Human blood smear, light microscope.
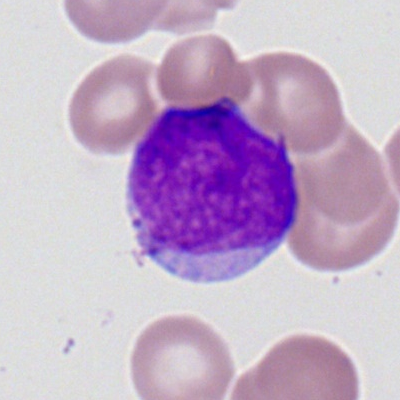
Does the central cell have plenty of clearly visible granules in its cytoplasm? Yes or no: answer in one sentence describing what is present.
No, the cytoplasm does not hold many granules; none are visible in it.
